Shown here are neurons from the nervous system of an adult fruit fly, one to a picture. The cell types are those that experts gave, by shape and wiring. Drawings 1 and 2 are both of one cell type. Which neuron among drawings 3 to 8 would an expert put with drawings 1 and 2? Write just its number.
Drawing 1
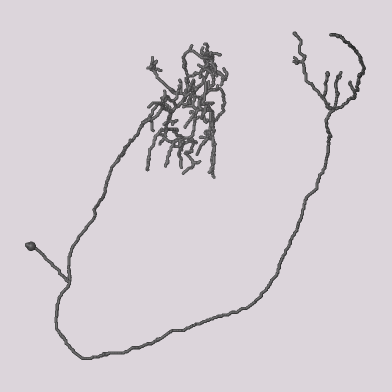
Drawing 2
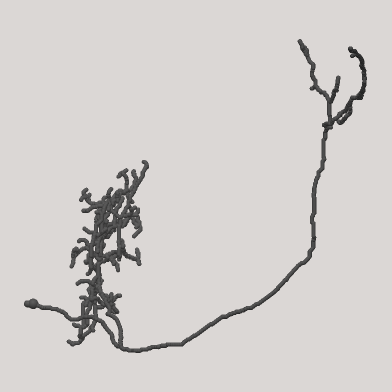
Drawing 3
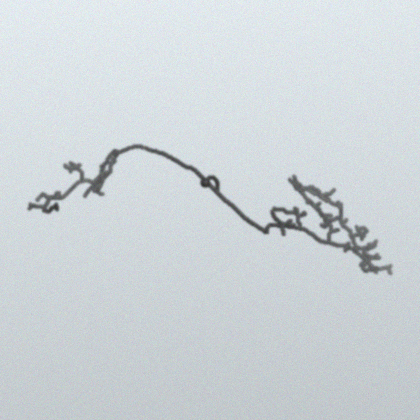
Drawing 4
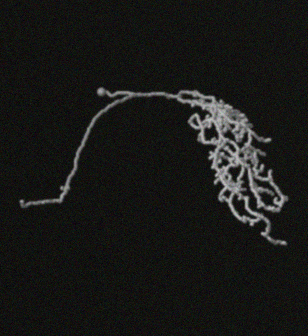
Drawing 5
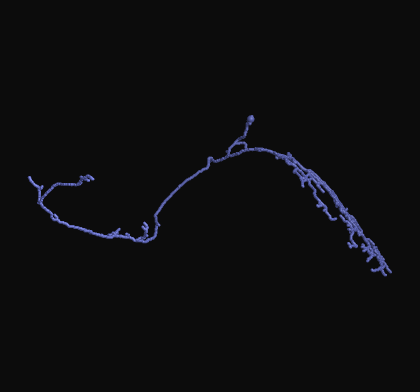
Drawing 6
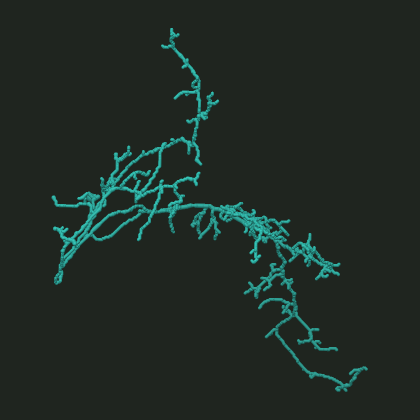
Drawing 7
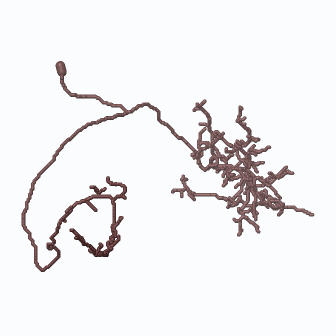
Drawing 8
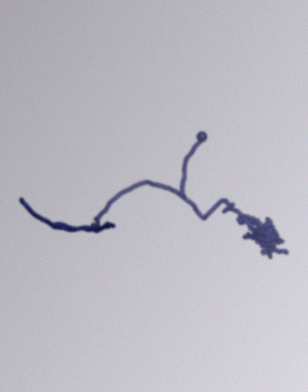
8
